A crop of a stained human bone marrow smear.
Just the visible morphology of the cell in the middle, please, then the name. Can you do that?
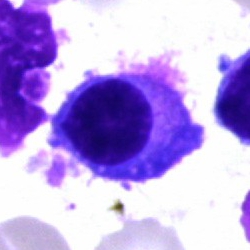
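First, the chromatin is dark purple and densely, evenly stained. Second, the cytoplasm is deep blue, its widest band lying to the right of the nucleus. Third, a paler area sits in the cytoplasm just right of the nucleus. Fourth, a fuzzy pinkish-purple fringe of fine projections rises from the top edge of the cell. The cell is a plasma cell.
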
